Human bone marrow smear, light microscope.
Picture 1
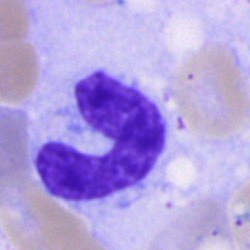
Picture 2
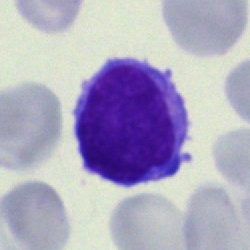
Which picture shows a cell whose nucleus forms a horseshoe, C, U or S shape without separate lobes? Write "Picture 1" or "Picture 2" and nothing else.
Picture 1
